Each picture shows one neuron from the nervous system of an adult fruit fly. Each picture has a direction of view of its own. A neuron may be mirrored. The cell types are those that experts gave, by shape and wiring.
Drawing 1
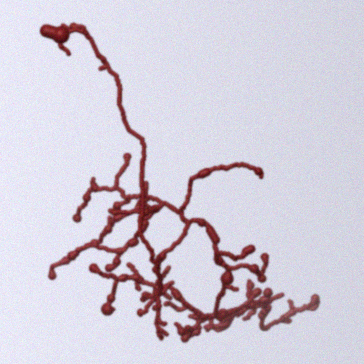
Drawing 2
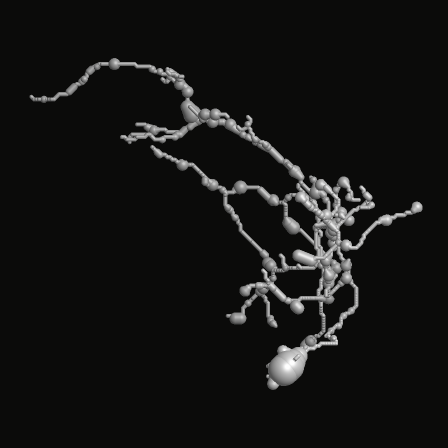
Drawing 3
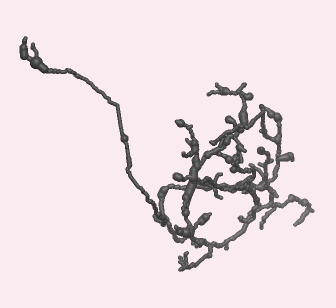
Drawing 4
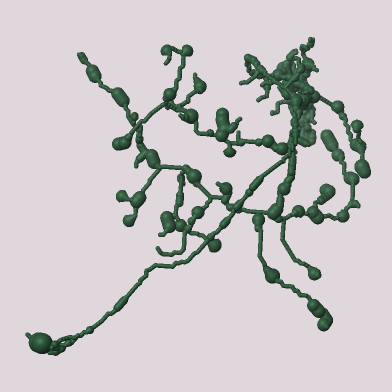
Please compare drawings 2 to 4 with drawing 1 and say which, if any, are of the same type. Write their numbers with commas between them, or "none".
2, 4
